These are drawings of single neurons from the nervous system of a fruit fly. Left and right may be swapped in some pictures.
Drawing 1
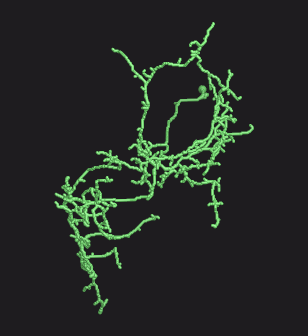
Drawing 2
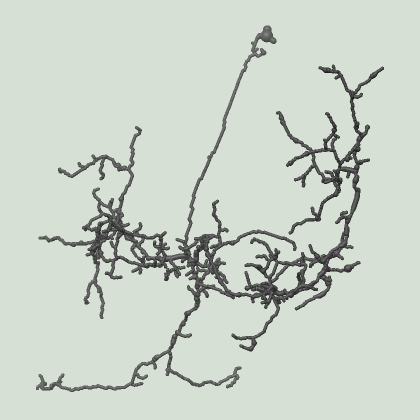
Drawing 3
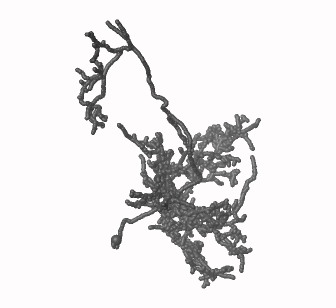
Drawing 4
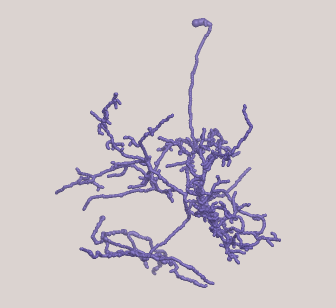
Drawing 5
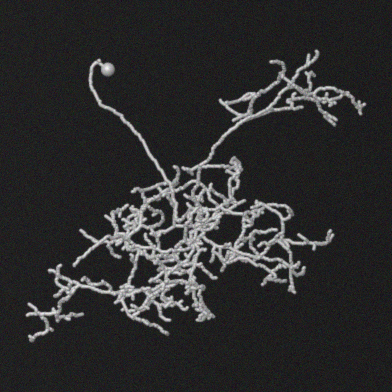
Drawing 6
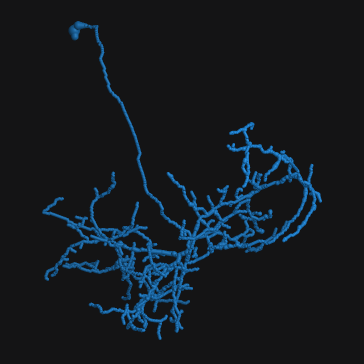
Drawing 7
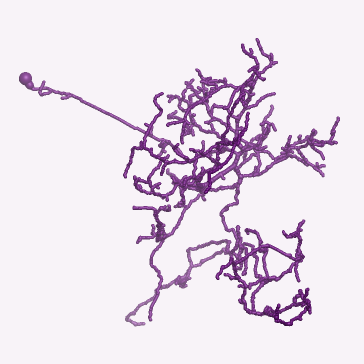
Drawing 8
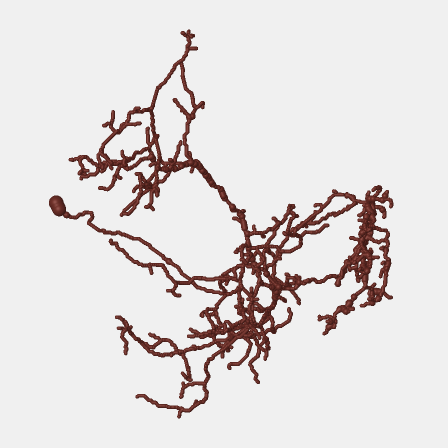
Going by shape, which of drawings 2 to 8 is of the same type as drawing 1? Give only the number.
2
